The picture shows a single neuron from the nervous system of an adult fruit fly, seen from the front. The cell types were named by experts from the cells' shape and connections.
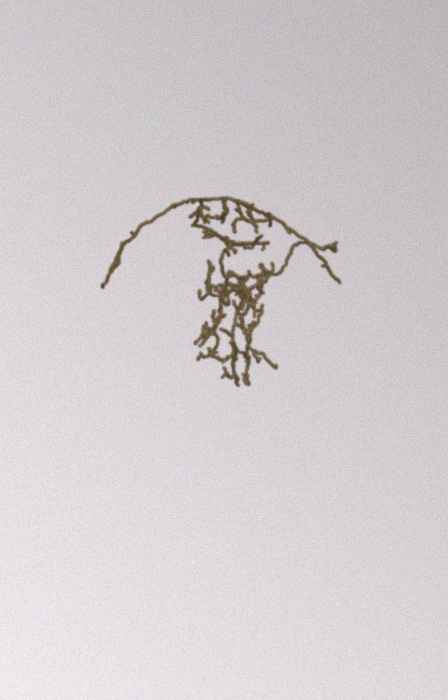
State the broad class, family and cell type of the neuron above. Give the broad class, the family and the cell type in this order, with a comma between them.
nerve-cord intrinsic neuron, hemilineage 18B, IN18B042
